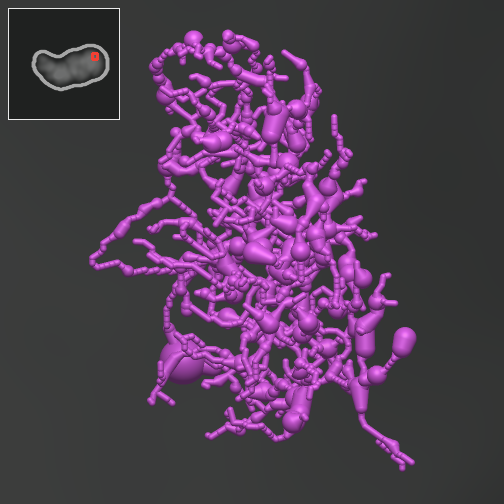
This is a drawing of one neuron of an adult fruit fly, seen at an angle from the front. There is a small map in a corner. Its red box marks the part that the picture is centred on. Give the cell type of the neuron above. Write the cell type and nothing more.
LPi3412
